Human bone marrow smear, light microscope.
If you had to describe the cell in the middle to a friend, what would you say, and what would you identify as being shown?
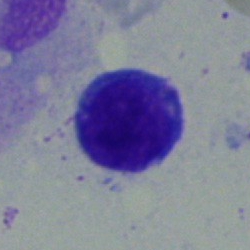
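Round outline, smooth edge, nothing sticking out. Nearly the whole cell is nucleus, and the chromatin stains dense and dark purple-blue. So this one's a lymphocyte.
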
